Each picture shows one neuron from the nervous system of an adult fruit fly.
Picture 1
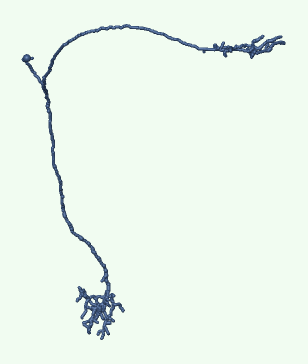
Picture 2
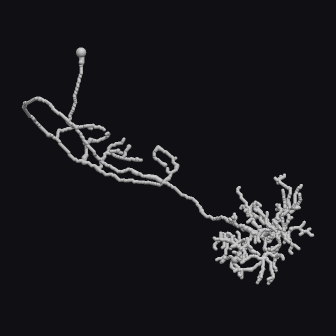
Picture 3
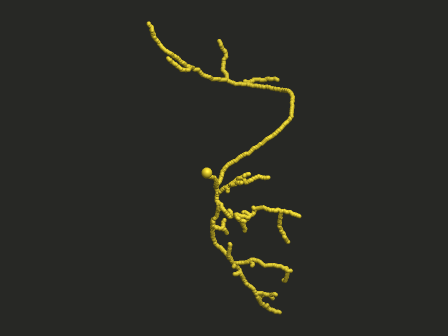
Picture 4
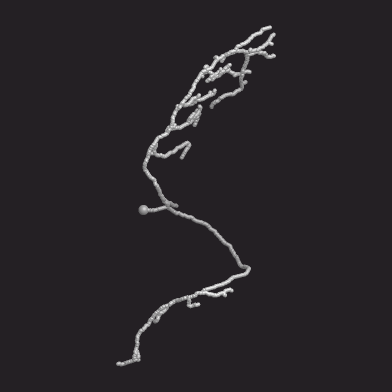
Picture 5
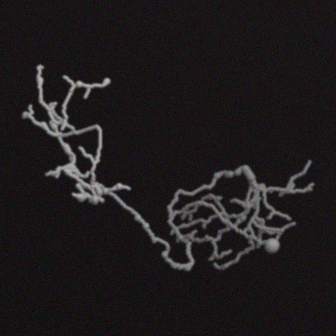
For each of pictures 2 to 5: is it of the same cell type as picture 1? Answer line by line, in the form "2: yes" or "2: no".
2: no
3: no
4: no
5: yes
